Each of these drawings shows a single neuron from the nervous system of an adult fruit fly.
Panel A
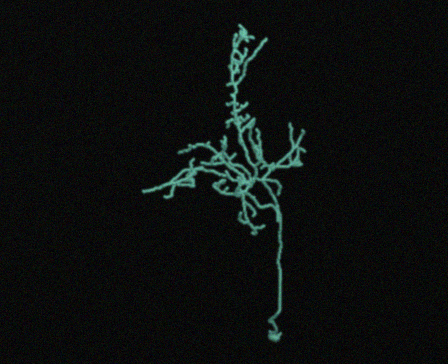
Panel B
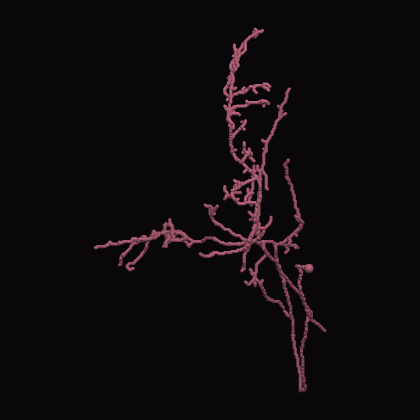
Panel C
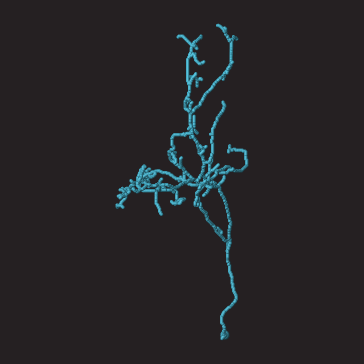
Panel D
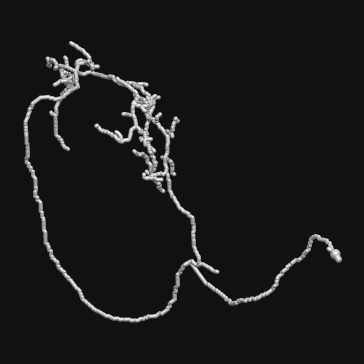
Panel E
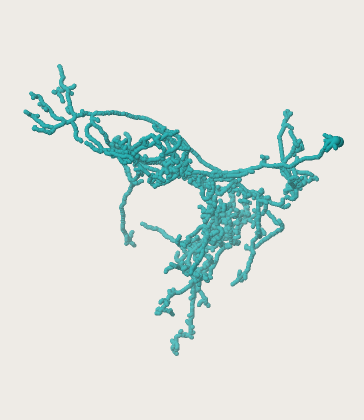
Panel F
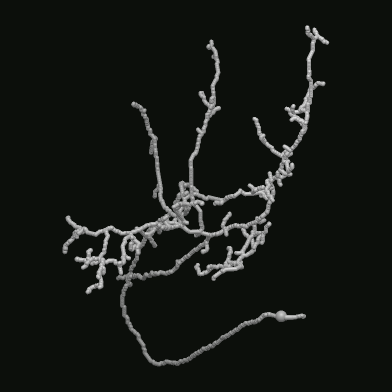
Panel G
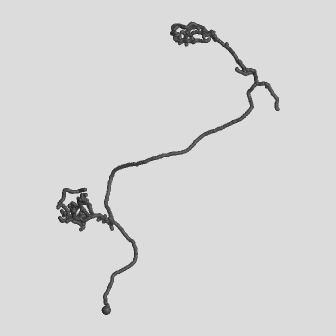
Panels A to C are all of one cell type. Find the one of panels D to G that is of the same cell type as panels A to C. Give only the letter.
F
